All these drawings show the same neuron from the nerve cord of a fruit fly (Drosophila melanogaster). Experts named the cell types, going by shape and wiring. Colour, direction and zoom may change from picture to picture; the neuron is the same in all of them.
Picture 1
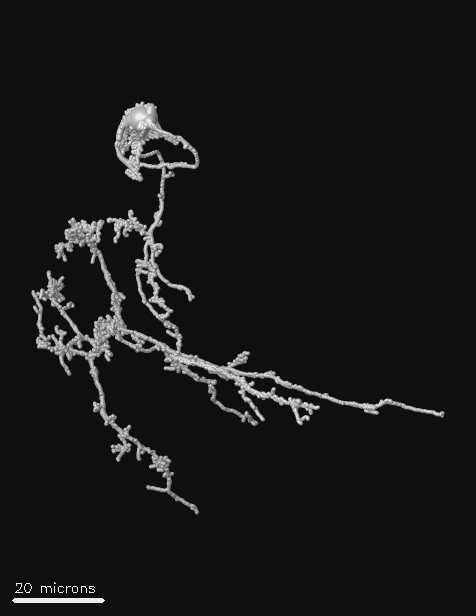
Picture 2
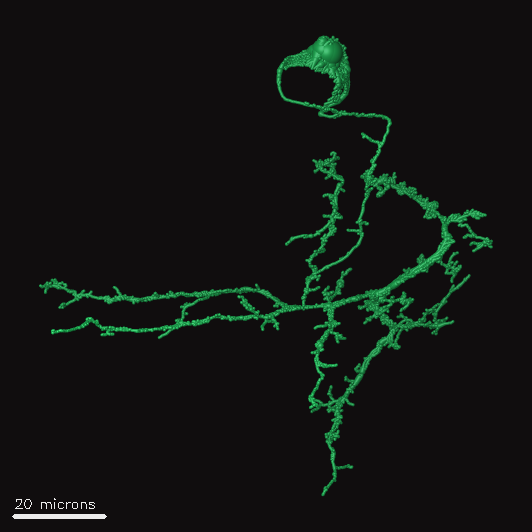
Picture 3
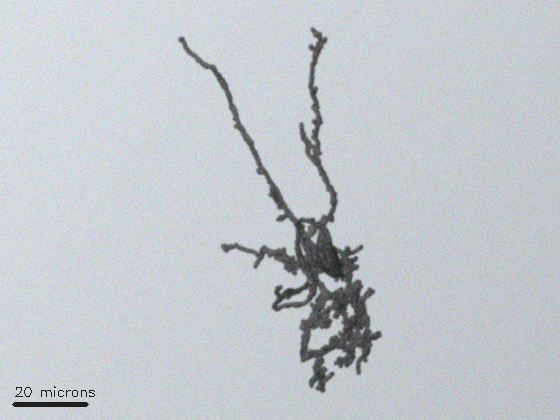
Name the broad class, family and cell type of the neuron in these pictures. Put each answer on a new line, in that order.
nerve-cord intrinsic neuron
hemilineage 19A
IN19A016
